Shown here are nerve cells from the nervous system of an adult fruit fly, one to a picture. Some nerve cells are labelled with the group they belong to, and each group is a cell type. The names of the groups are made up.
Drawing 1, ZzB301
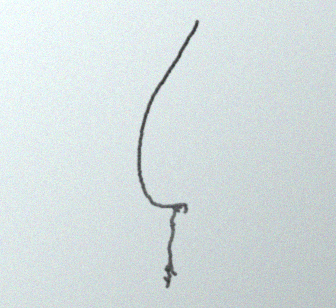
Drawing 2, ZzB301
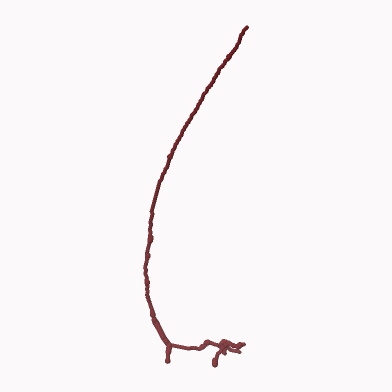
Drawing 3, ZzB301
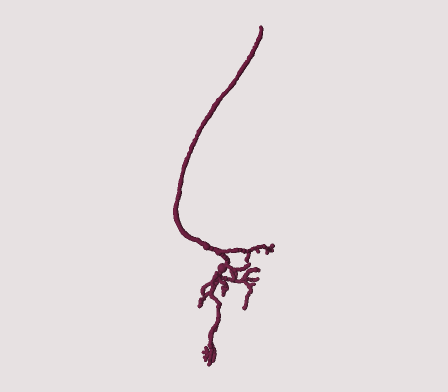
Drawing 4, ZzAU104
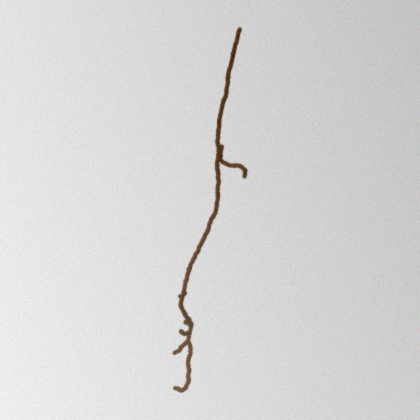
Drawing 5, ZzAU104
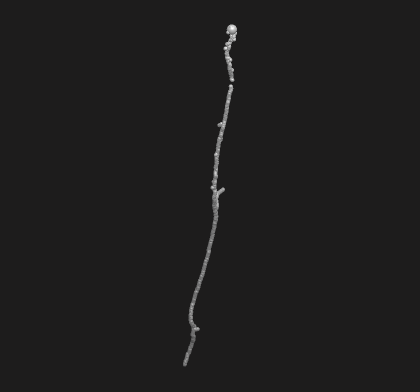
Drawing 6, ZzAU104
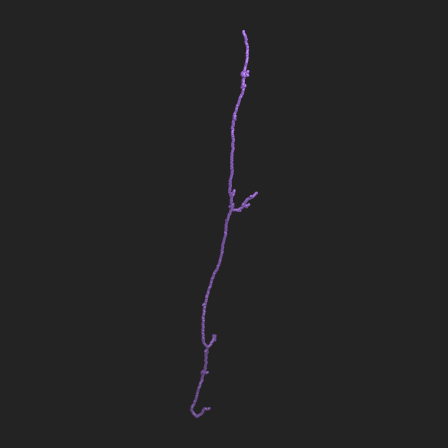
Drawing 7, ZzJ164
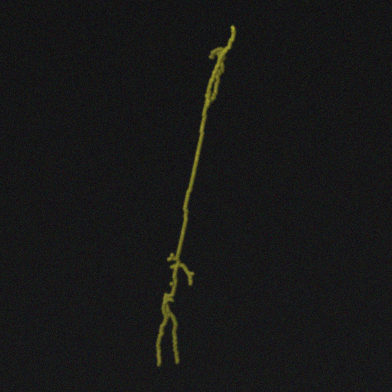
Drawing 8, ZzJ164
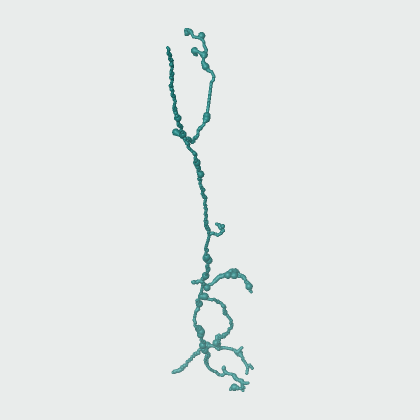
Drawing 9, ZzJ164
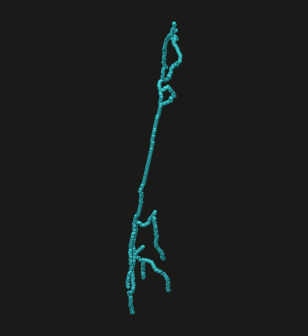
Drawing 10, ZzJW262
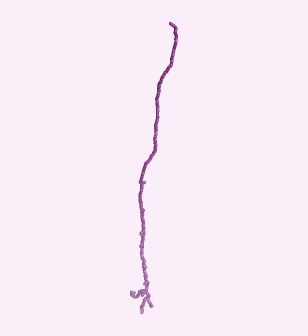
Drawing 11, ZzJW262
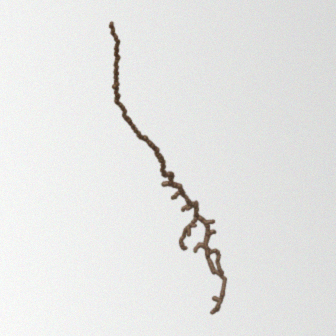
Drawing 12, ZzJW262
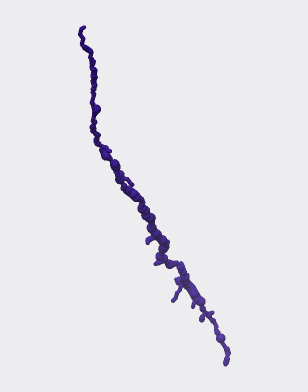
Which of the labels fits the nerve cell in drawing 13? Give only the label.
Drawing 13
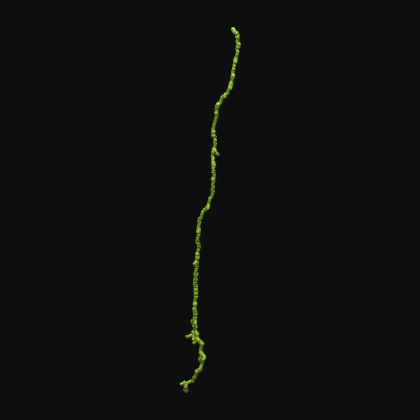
ZzJW262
